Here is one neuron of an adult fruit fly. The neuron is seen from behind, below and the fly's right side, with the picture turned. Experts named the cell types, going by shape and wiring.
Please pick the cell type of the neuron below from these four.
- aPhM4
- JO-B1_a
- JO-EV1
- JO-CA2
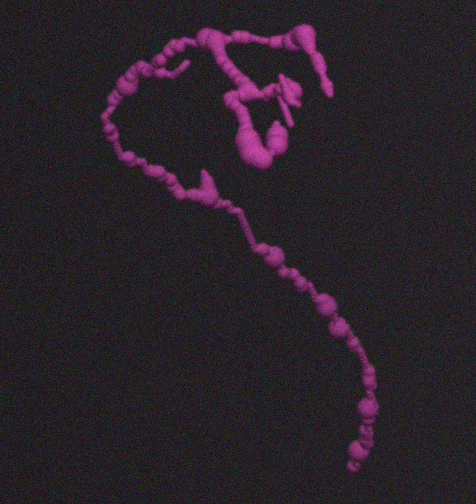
JO-CA2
